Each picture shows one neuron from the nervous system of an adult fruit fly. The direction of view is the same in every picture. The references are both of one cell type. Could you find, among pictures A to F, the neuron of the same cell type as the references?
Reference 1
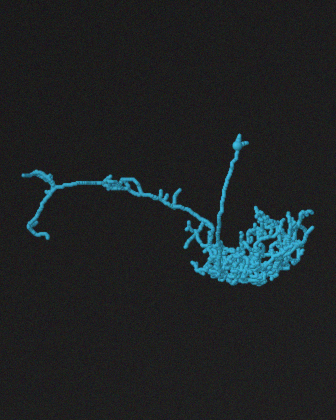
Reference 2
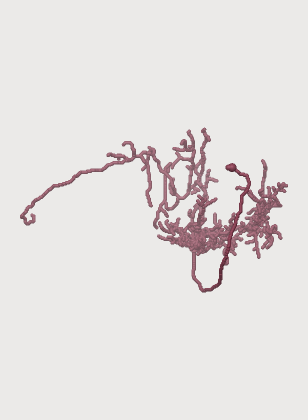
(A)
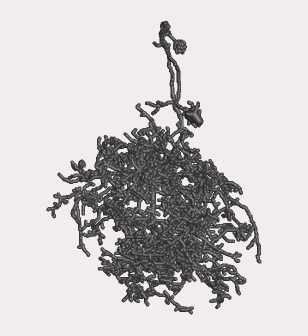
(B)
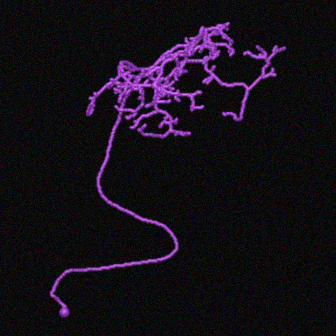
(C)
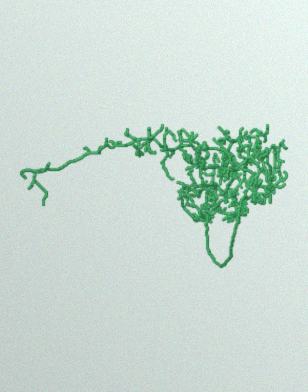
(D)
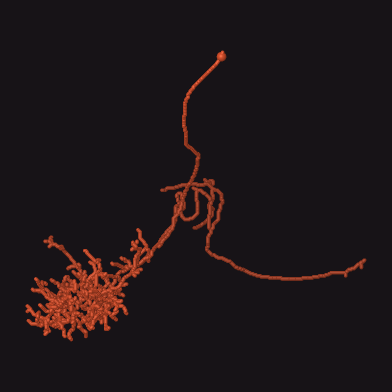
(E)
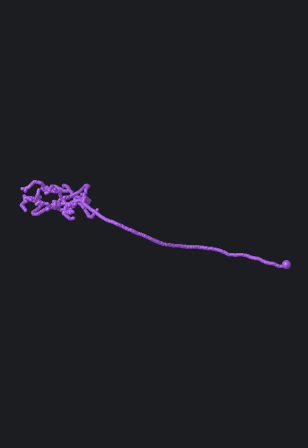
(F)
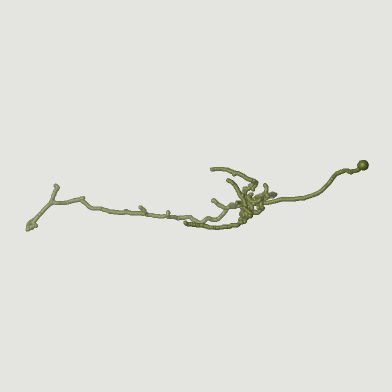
Picture C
